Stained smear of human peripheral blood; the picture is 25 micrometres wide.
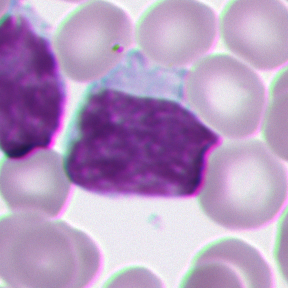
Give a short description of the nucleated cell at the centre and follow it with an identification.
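Look at the nucleus first: its outline is angular, with fairly straight sides. The chromatin is dark purple and coarsely clumped, with paler streaks running between the clumps. There isn't much cytoplasm, and what there is sits mainly as a cap above the nucleus, in a pale greyish blue. That one's a typical lymphocyte.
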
